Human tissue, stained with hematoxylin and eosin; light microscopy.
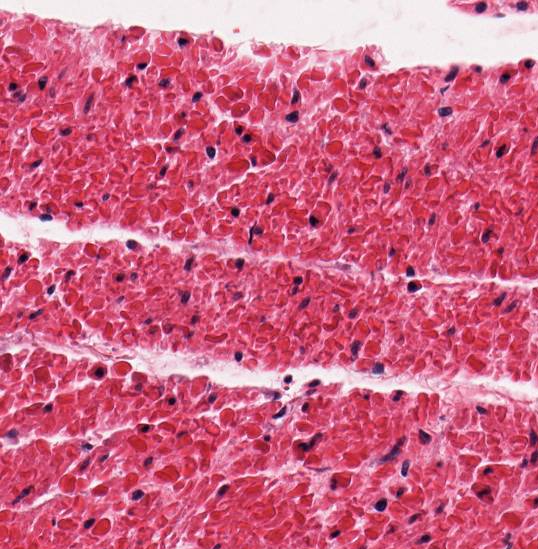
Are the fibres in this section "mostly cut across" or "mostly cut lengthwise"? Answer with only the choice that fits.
Mostly cut across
